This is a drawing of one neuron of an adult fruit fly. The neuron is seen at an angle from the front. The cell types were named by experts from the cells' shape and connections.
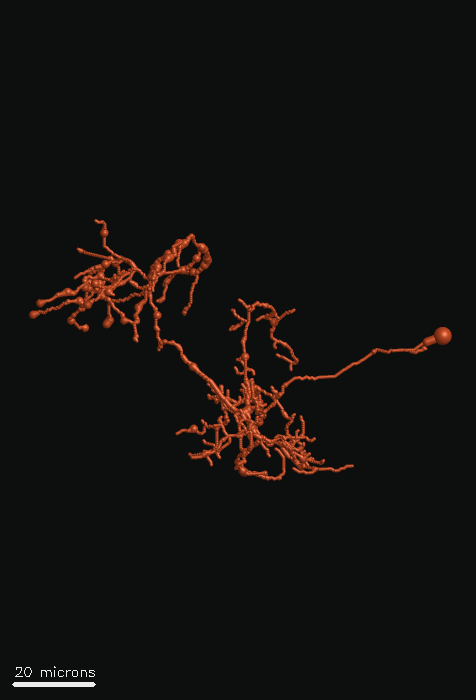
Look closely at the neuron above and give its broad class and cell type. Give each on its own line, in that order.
nerve-cord intrinsic neuron
INXXX428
